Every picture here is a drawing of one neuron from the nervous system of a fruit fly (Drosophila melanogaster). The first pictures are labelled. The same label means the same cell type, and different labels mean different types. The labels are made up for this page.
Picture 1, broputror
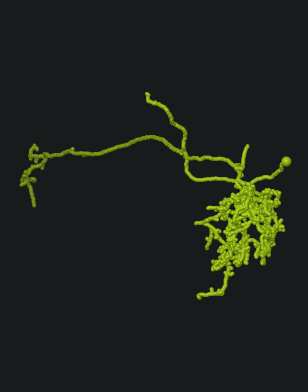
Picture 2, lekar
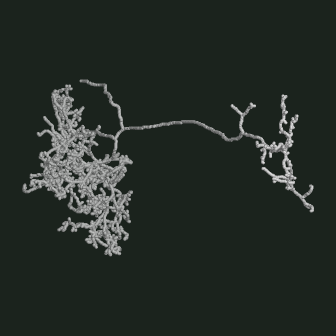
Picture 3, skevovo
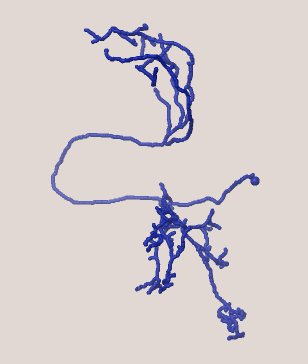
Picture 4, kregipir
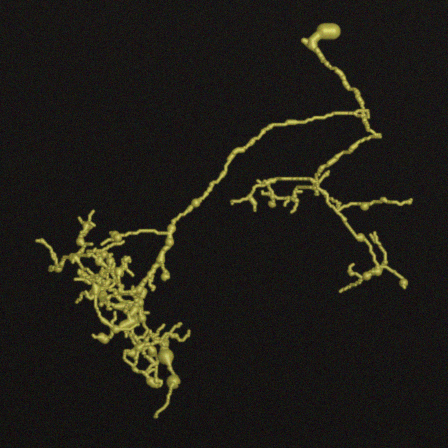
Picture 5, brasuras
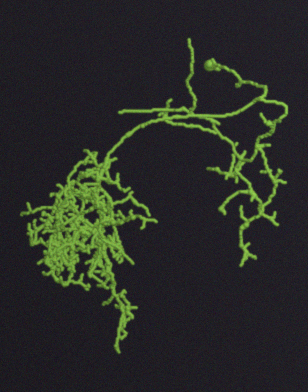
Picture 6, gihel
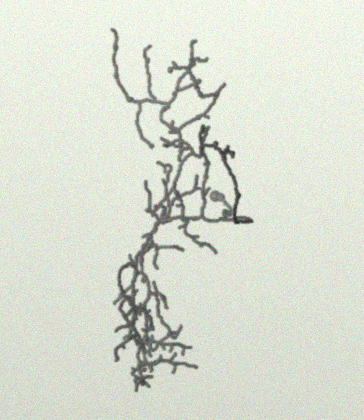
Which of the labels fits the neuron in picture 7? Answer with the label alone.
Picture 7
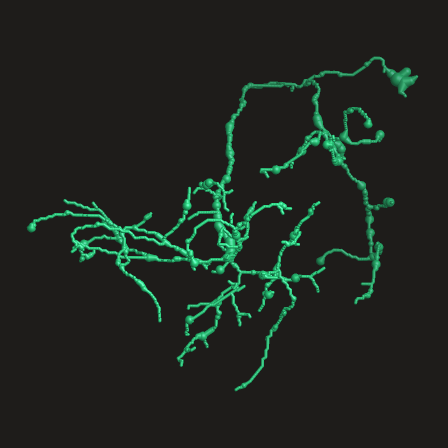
kregipir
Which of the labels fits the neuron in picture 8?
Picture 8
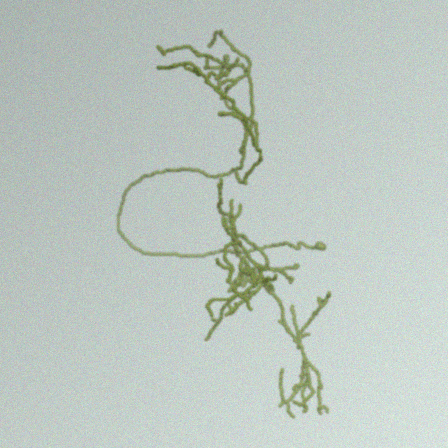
skevovo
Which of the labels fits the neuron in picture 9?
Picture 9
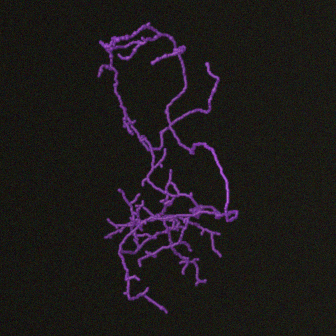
skevovo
